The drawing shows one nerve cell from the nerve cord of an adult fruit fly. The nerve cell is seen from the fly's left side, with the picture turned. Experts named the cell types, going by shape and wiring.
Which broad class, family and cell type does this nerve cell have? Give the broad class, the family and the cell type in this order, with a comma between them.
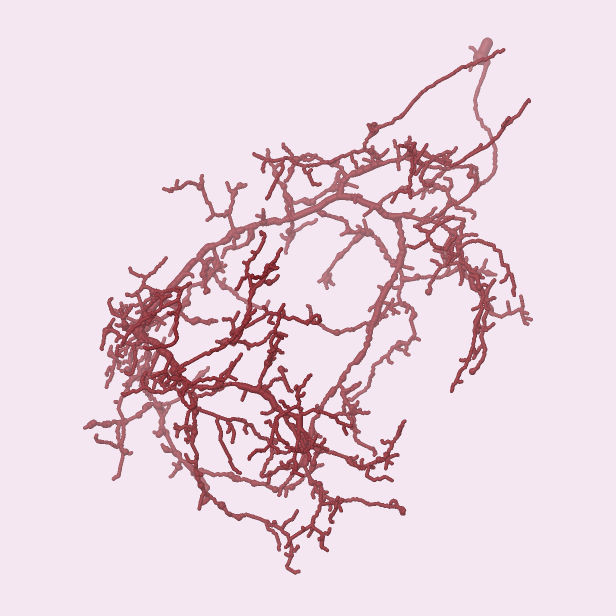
nerve-cord intrinsic neuron, hemilineage 03A, IN03A017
